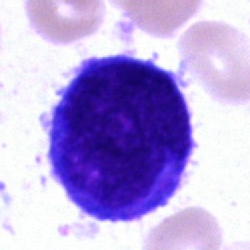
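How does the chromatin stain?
Deep, dark purple-blue throughout the nucleus.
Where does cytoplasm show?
Only as a thin crescent along the lower right edge.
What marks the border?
Many small irregular bumps.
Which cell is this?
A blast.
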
